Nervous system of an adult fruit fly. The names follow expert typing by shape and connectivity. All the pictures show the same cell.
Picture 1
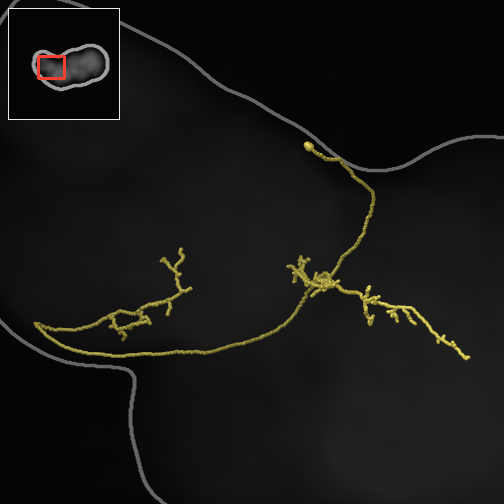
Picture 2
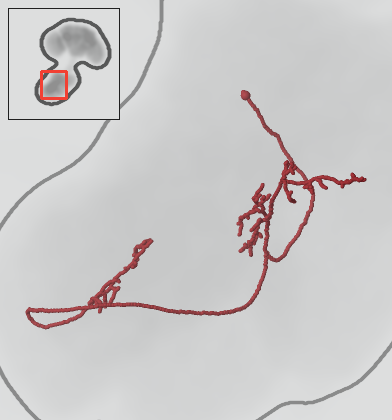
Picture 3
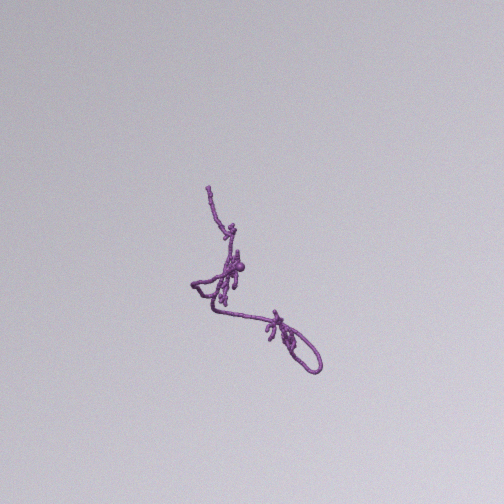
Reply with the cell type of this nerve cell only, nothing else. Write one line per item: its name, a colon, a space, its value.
cell type: IN01A088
